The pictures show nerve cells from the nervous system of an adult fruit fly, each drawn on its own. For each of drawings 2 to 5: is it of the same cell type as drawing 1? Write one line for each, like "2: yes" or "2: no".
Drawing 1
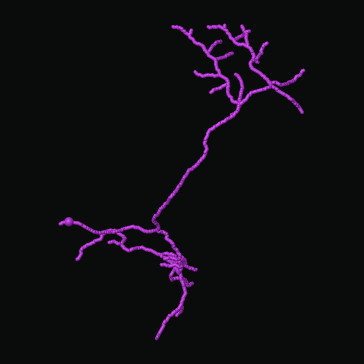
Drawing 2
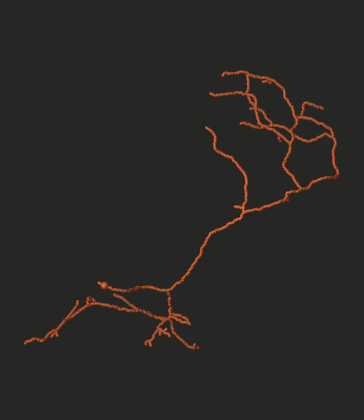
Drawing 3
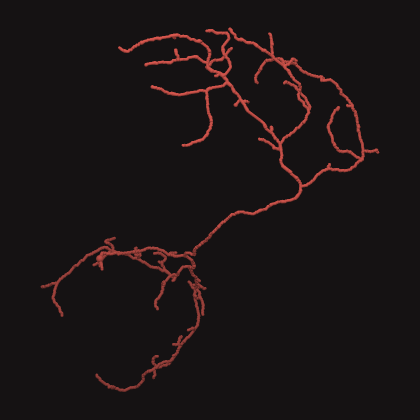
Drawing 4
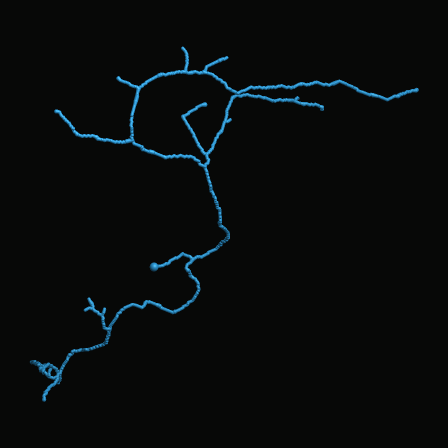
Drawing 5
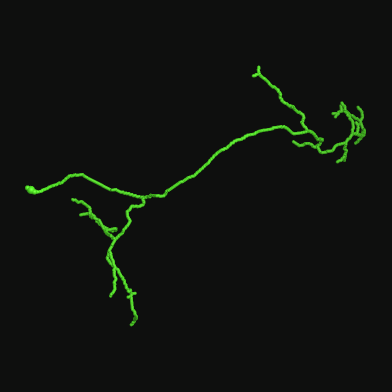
2: yes
3: yes
4: no
5: yes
